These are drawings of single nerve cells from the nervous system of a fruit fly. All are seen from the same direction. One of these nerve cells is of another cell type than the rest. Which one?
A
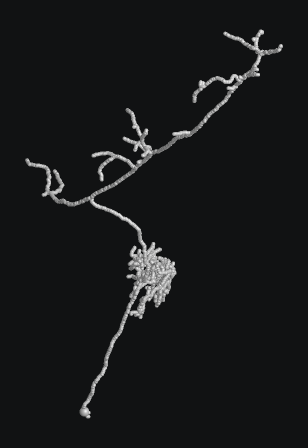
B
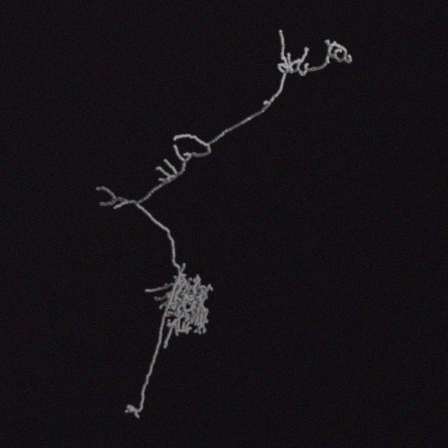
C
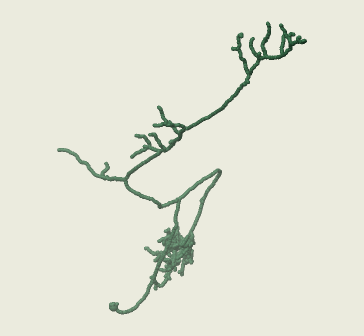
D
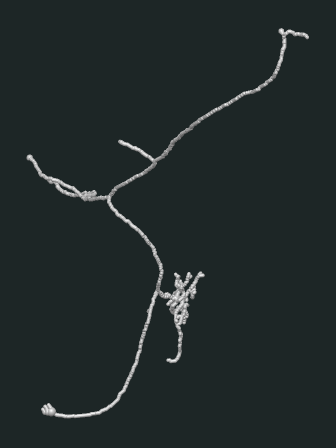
D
